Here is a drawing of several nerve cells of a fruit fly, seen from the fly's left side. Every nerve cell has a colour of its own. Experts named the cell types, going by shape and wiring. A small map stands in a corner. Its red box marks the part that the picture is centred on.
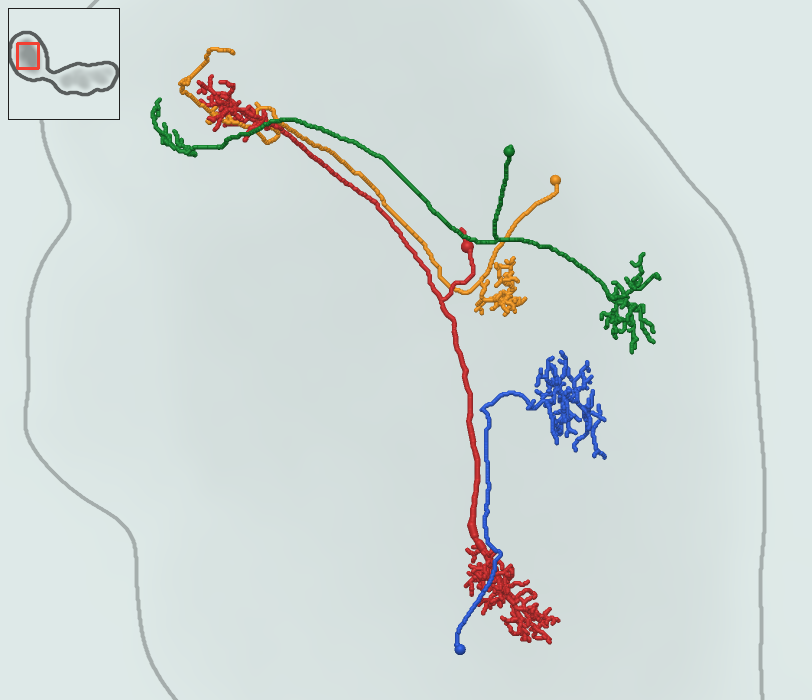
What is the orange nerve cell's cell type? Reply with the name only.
LC10e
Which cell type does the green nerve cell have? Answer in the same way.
LC10c-1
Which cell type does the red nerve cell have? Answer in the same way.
LC10d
